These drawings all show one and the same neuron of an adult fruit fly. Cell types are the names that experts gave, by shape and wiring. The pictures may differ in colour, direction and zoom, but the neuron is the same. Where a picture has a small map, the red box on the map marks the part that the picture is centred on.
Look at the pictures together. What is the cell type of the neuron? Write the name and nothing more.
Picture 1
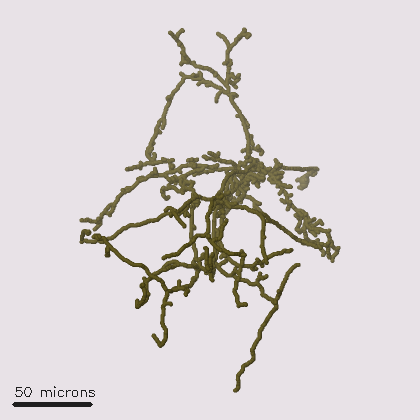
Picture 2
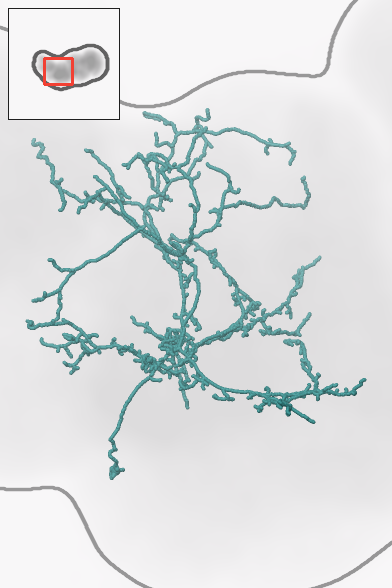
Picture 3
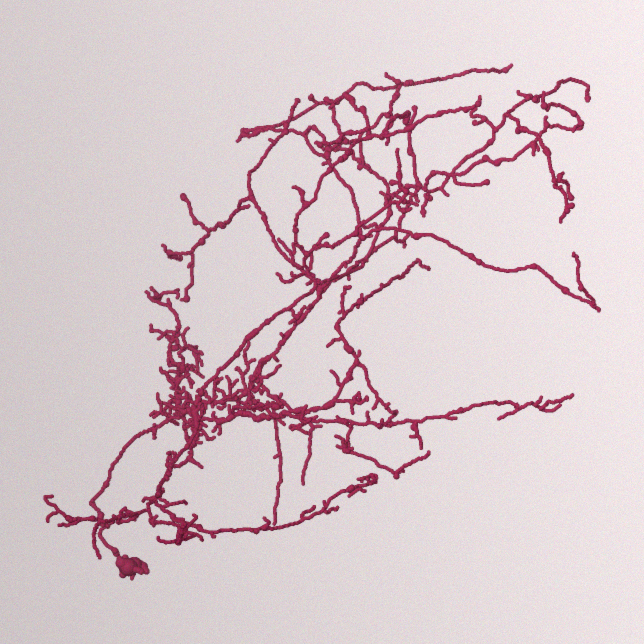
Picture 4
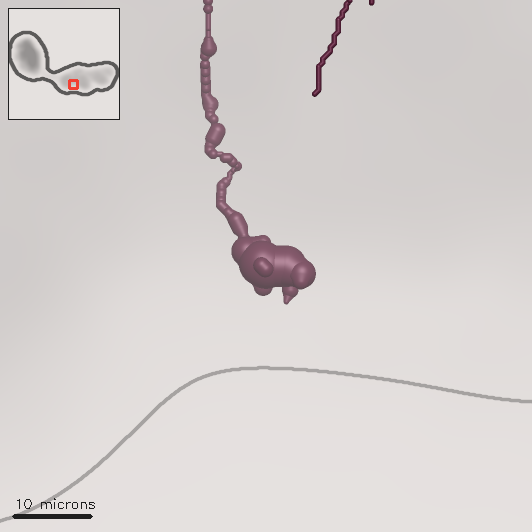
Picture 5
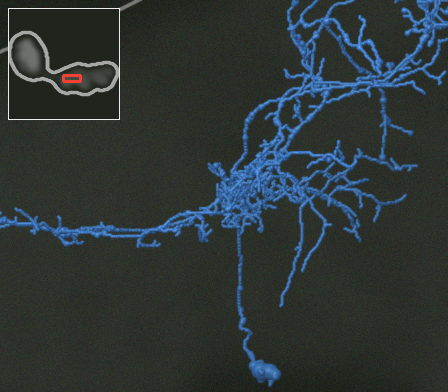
TN1a_d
